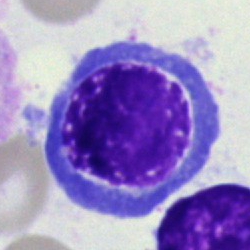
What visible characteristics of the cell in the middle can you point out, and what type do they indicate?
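Beginning with the outline: it is roughly round, with a slightly uneven, bumpy edge. Next, the chromatin is dark purple and coarsely clumped, with small pale spots between the clumps. The cytoplasm is deep blue and forms a moderate band encircling the nucleus on all sides. The name of this cell is erythroblast.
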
